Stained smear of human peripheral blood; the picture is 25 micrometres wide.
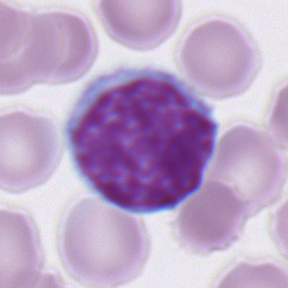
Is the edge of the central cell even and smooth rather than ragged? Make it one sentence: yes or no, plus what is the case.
Yes, along its outline the cell is smooth, with no projections.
